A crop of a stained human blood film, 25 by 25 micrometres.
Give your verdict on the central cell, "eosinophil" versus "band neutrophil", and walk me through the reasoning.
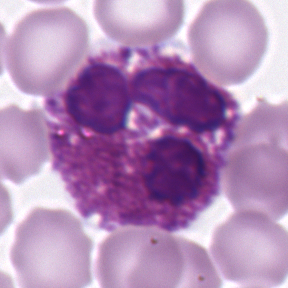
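It's an eosinophil. Its nucleus is in separate lobes, two side by side in the upper half of the cell and a third lower right.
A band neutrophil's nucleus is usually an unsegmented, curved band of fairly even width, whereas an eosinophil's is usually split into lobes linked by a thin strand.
The cytoplasm is packed with coarse granules rather than fine ones, and here they look reddish-purple.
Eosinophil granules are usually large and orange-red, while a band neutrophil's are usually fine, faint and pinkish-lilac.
The chromatin of the lobes is dark purple and densely condensed, the outline is roughly round with a finely uneven, granular edge, and the cell is about 17 micrometres across.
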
